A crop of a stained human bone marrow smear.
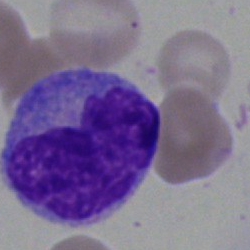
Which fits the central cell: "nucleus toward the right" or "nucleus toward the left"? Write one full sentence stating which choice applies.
Toward the right side of the cell sits its nucleus.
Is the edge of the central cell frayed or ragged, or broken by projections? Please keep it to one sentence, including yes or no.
No, by its outline the cell is smooth and even.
